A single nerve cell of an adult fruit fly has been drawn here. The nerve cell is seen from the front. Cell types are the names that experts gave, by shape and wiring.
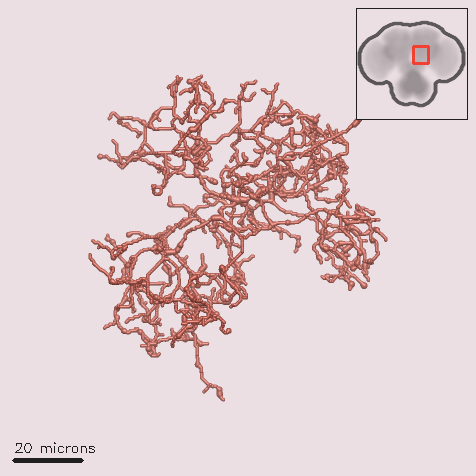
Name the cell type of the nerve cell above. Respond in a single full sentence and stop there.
Belonging to the cell type lLN2R_a is this nerve cell.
